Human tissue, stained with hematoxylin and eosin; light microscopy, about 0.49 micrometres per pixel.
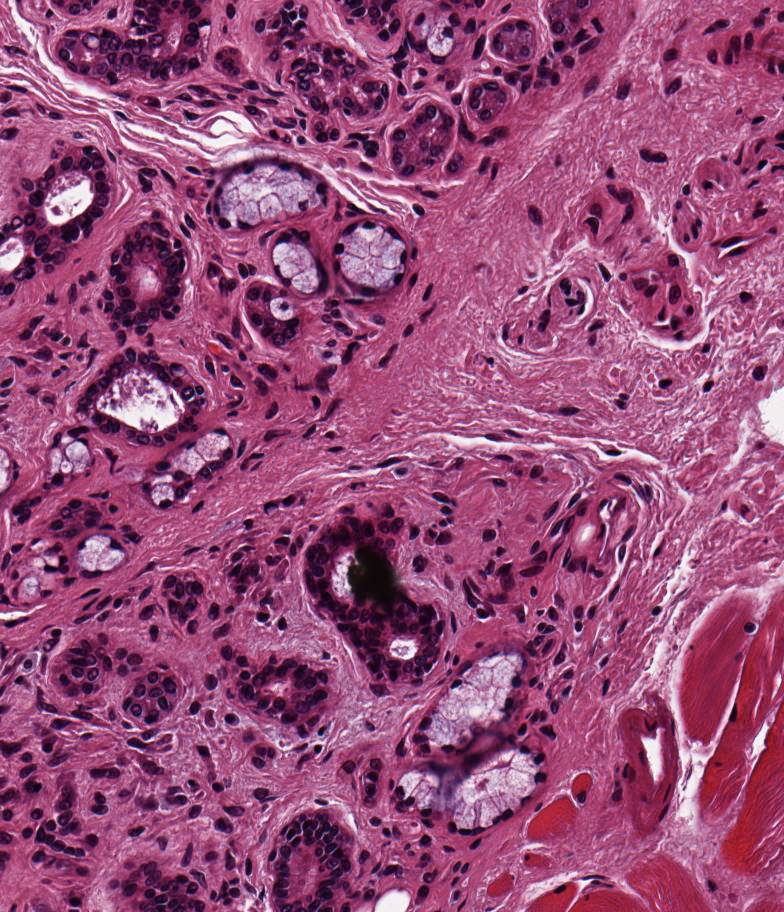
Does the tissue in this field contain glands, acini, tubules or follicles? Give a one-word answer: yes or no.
Yes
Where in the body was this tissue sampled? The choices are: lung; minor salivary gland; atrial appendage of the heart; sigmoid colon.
minor salivary gland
